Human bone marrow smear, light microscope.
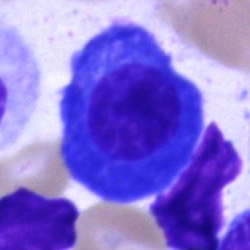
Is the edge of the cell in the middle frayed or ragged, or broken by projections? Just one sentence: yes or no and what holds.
Yes, the border of the cell is ragged or frayed, or shows projections, blebs or tags.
